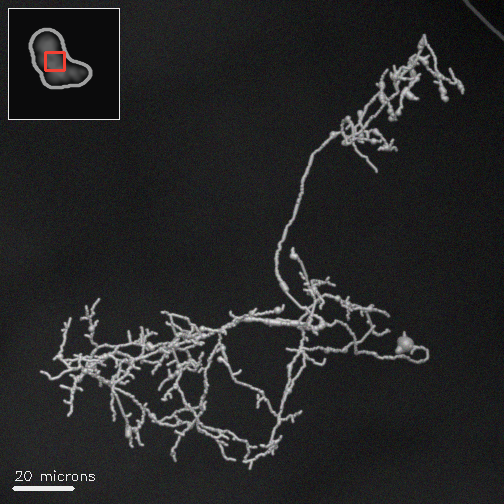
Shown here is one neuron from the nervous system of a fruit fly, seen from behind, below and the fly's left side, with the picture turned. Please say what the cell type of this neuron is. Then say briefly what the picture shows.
It is of cell type AVLP026. This is a central-brain intrinsic neuron. From top to bottom in the picture it spans about 150 microns. The picture shows dozens of branch ends.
